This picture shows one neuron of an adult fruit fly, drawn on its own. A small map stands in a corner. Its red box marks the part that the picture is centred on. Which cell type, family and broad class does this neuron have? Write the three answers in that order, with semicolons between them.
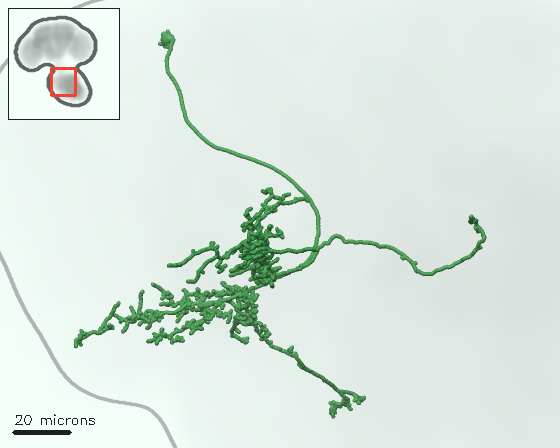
IN23B065; hemilineage 23B; nerve-cord intrinsic neuron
